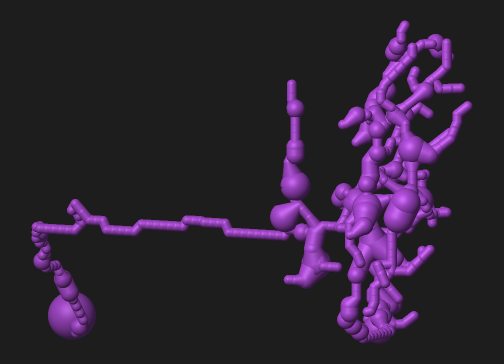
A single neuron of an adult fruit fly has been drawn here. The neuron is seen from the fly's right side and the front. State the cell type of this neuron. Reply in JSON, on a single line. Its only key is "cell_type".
{"cell_type": "T5a"}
